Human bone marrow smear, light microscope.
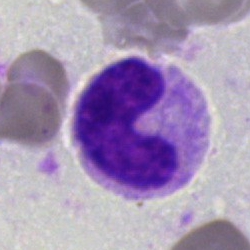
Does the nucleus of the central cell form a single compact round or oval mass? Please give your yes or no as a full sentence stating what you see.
No, the shape of the nucleus is a curved band without separate lobes.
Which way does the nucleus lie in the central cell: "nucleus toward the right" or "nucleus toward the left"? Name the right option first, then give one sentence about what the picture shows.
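Nucleus toward the left. Most of the cytoplasm lies on the right side, filling the nuclear indentation.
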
